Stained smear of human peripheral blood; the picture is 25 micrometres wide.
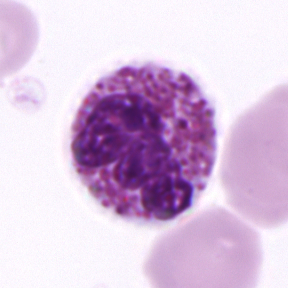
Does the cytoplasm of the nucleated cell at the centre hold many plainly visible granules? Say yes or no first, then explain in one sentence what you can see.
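Yes. The cytoplasm is packed with many coarse round reddish-purple granules.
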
